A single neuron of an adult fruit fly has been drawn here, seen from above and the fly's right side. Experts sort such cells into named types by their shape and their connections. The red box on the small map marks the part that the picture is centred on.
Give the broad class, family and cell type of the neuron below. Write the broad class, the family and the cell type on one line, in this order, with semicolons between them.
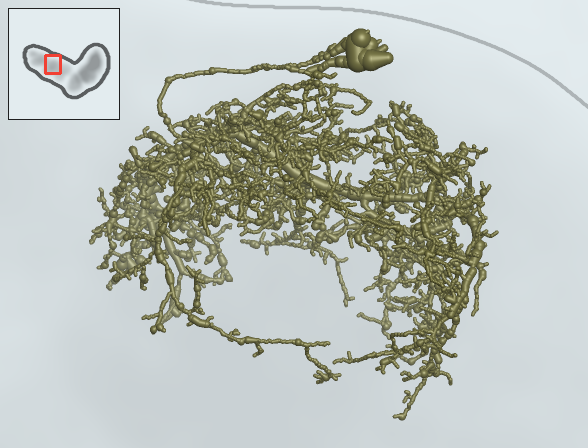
nerve-cord intrinsic neuron; hemilineage 19A; IN19A015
